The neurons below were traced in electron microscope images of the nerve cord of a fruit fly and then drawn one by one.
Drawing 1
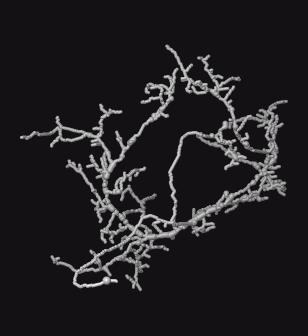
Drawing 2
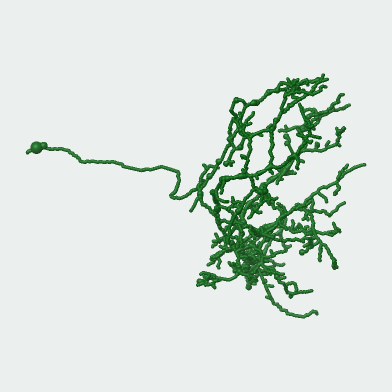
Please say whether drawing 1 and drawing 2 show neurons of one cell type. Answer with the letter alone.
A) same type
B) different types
B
